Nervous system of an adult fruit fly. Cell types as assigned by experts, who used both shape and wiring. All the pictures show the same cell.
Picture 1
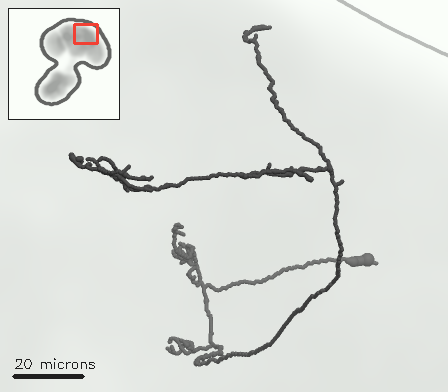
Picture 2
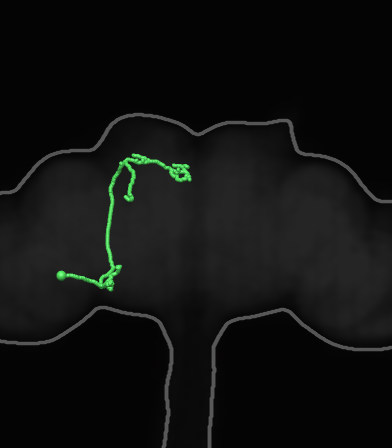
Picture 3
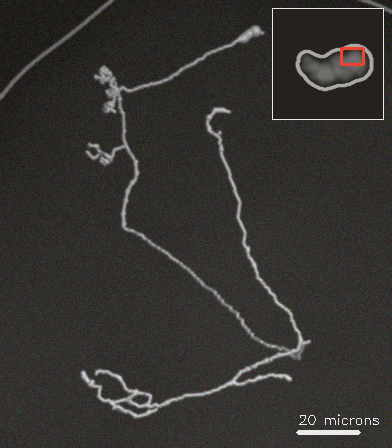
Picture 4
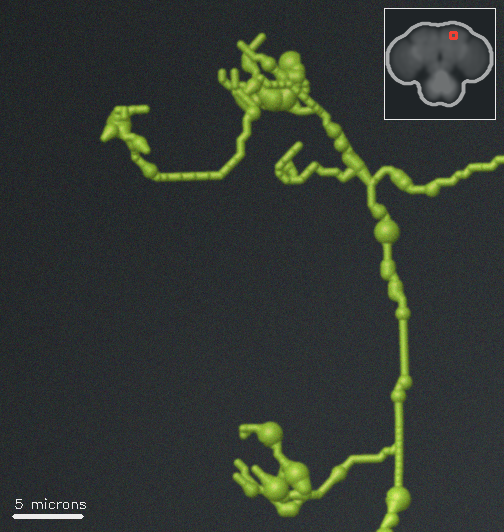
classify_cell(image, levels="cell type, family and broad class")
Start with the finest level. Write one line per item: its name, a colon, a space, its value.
cell type: KCa'b'-ap2
family: class Kenyon Cell
broad class: central-brain intrinsic neuron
